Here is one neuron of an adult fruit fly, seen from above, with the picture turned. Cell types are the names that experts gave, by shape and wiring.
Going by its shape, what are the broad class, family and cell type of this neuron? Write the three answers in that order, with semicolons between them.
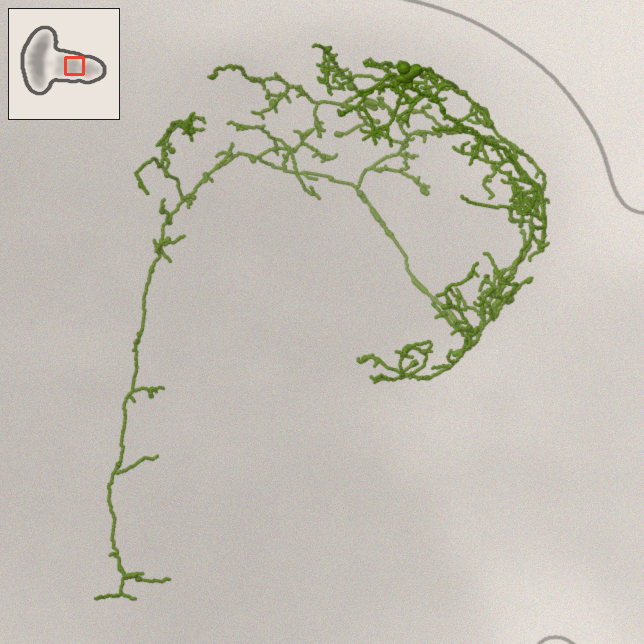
nerve-cord intrinsic neuron; hemilineage 19A; IN19A041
